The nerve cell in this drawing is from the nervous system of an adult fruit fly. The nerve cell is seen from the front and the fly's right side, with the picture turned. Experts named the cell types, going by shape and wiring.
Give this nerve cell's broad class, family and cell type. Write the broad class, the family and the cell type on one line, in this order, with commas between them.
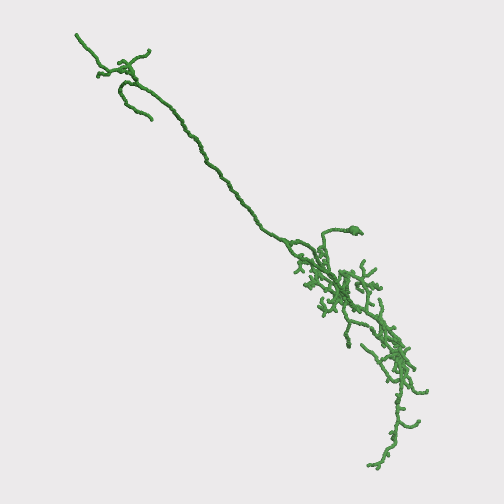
nerve-cord intrinsic neuron, hemilineage 10B, IN10B032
